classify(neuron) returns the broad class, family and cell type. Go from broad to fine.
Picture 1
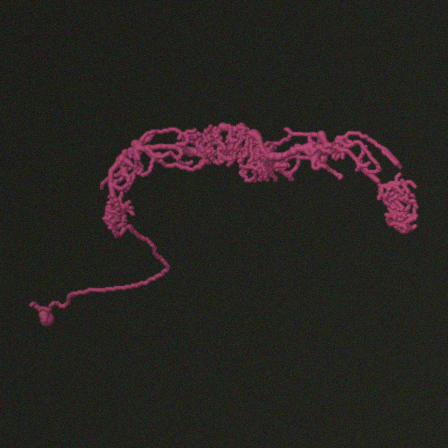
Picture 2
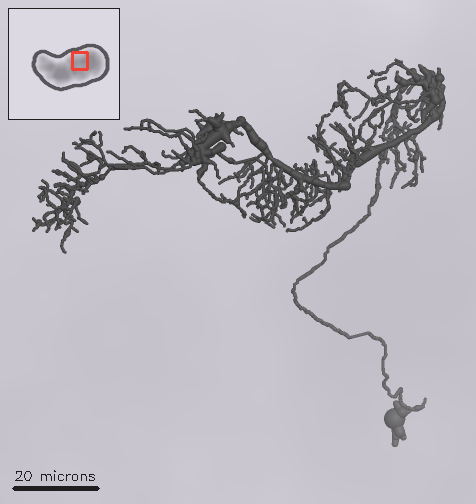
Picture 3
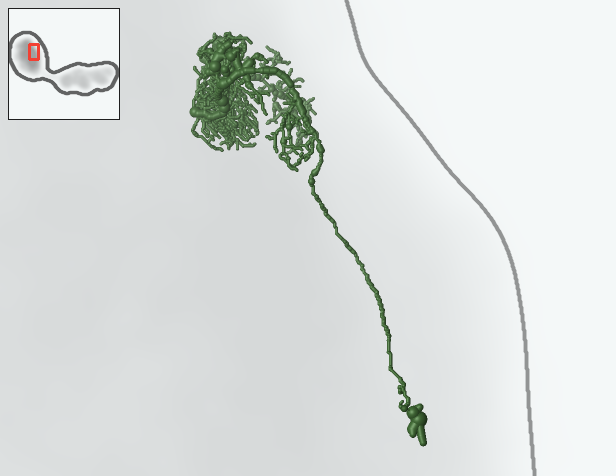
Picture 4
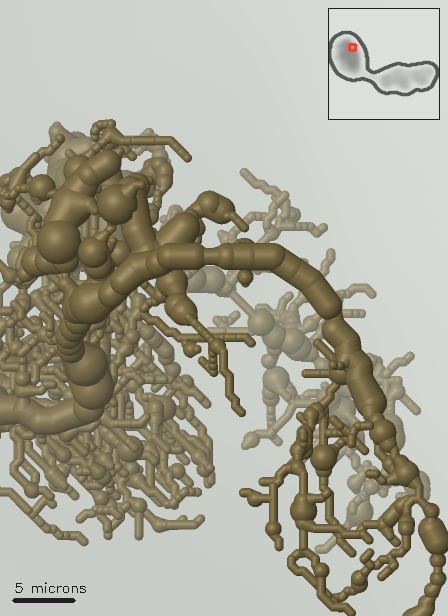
central-brain intrinsic neuron; hemilineage PBp1; Delta7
